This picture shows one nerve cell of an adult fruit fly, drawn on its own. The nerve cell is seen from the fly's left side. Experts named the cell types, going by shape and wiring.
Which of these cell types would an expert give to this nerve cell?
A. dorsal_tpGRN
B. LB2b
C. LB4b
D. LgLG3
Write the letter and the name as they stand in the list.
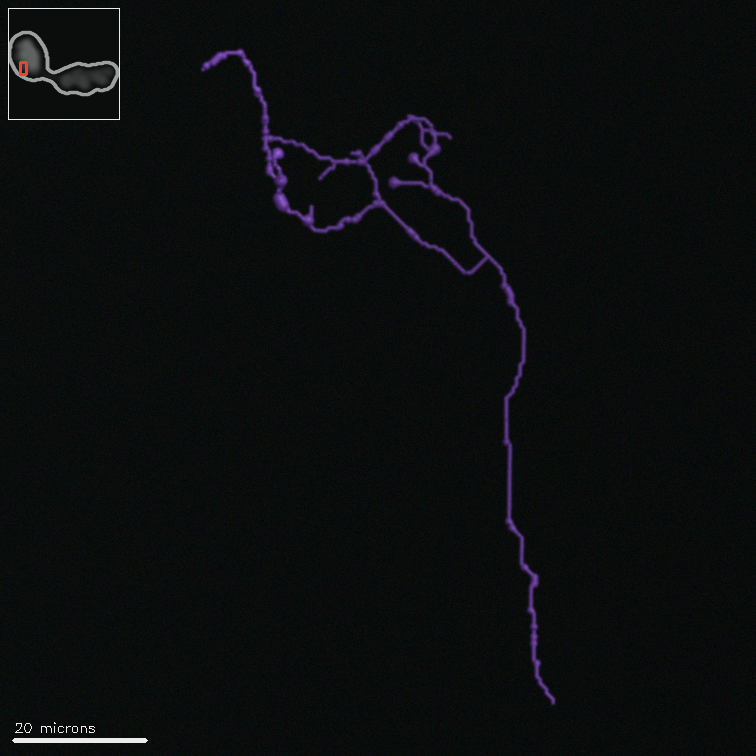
B. LB2b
